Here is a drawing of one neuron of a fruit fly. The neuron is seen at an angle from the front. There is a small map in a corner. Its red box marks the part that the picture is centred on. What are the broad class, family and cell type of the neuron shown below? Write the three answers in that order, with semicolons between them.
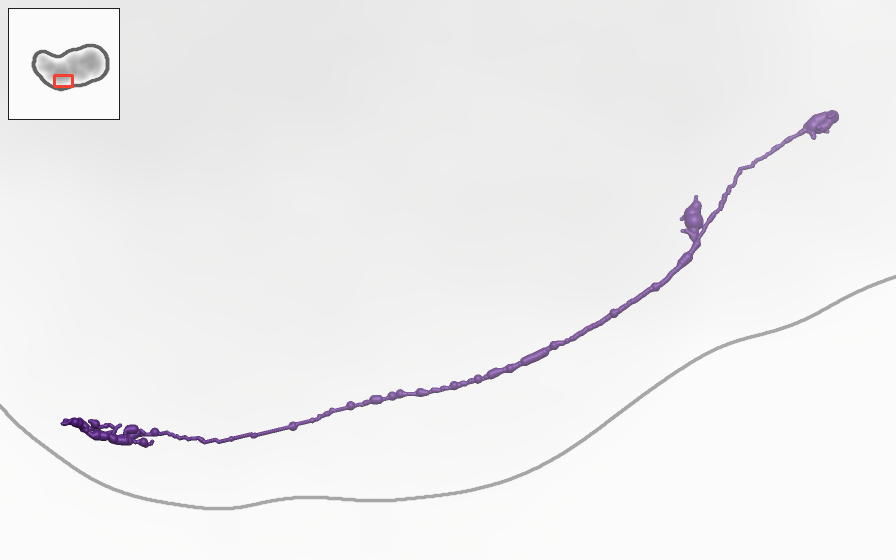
optic-lobe intrinsic neuron; T; T1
